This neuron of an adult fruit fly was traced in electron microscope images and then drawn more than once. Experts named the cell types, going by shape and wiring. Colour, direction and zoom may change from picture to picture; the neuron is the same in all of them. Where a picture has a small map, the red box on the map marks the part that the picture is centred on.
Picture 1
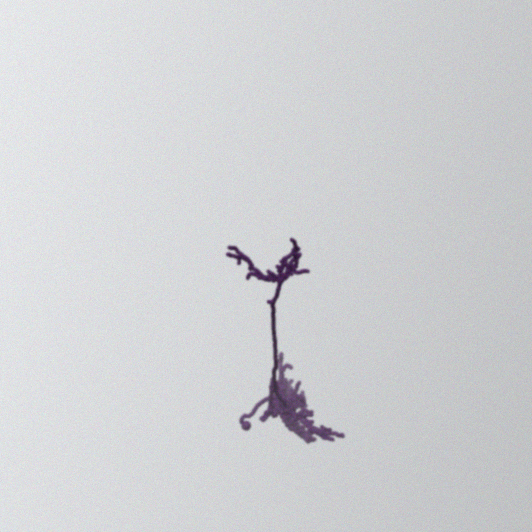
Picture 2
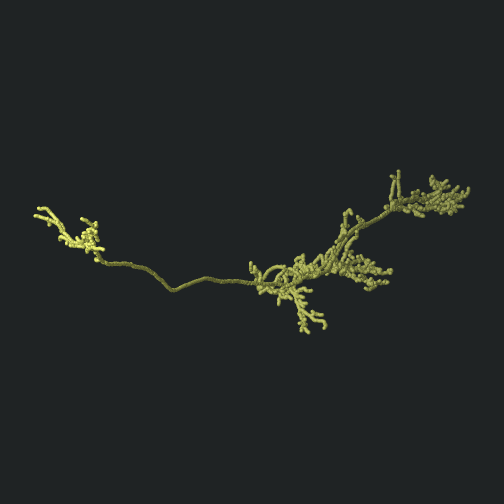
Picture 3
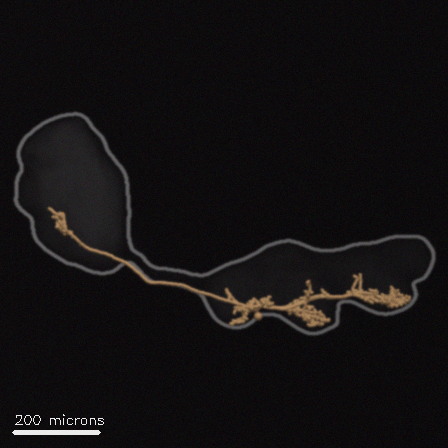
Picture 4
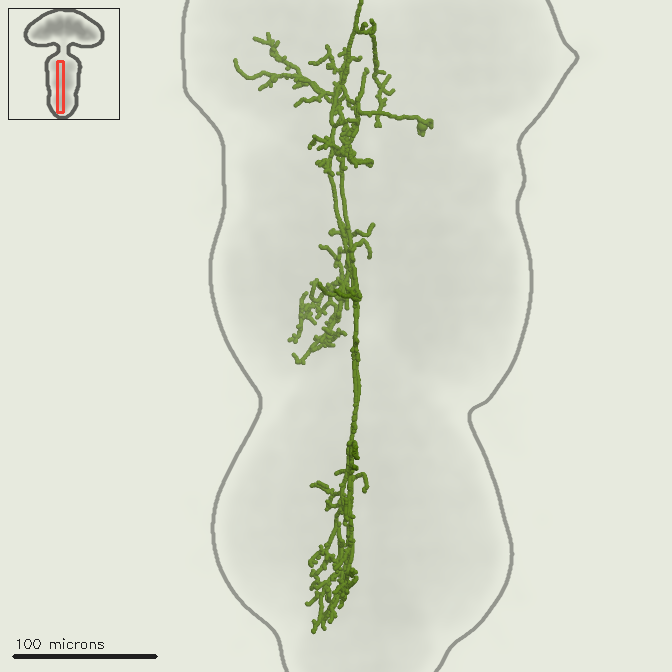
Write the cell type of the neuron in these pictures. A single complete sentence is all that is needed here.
By type, the neuron is AN05B024.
